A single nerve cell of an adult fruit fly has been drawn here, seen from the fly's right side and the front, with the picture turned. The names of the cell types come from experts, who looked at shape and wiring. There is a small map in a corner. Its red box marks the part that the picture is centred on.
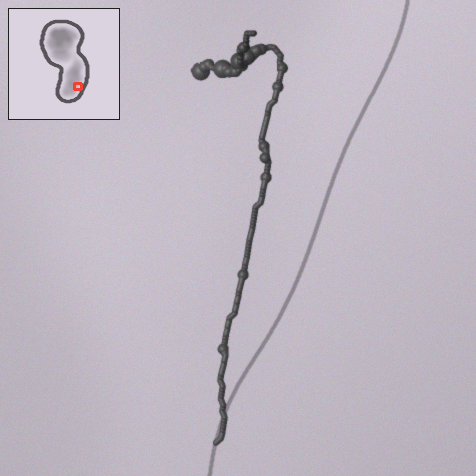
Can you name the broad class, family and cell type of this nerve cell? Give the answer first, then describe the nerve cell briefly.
This is a sensory neuron entering the nerve cord. The name of its family is class mechanosensory tactile. Its cell type is SNta27. The drawing shows no cell body. It has a dozen or fewer branch ends.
